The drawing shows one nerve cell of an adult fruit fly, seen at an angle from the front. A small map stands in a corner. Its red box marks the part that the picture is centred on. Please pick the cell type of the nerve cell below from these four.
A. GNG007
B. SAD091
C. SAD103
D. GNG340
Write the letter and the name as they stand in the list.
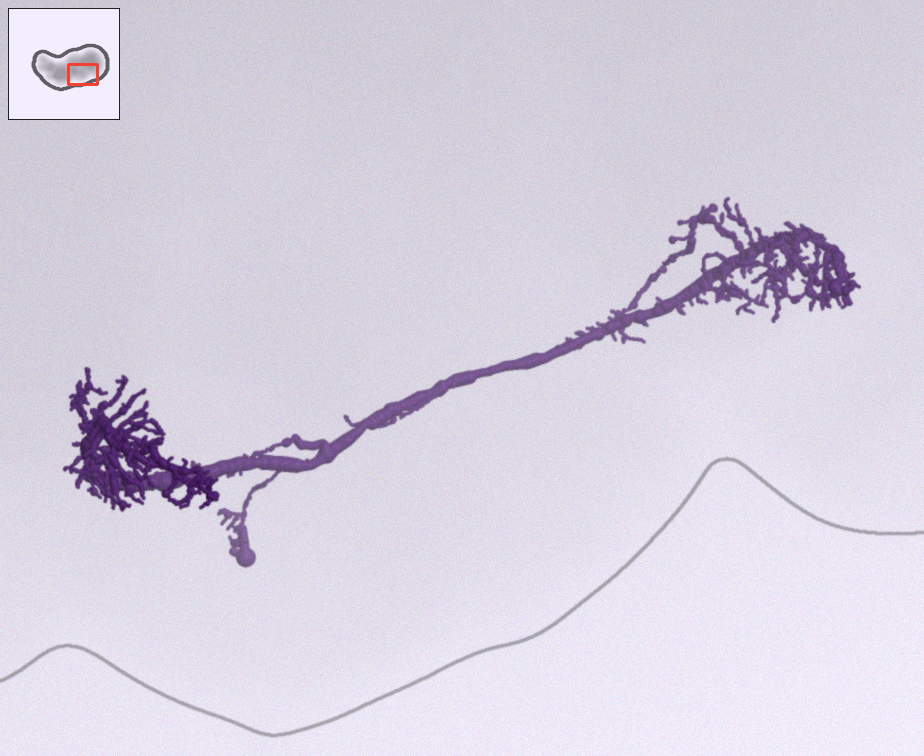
B. SAD091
